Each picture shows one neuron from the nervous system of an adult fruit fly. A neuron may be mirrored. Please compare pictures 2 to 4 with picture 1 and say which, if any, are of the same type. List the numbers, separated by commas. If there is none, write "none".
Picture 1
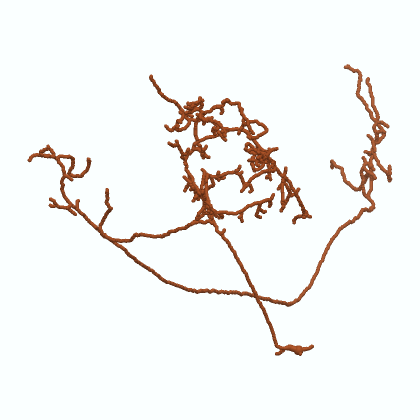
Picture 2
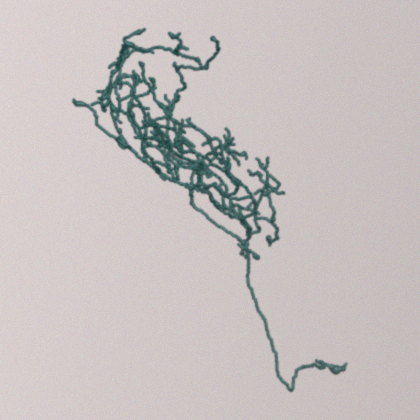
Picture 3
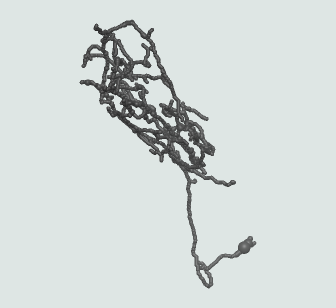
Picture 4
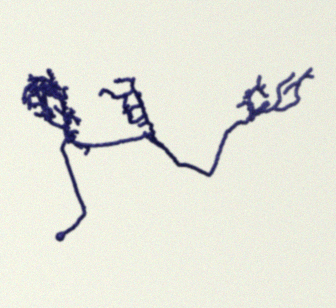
4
